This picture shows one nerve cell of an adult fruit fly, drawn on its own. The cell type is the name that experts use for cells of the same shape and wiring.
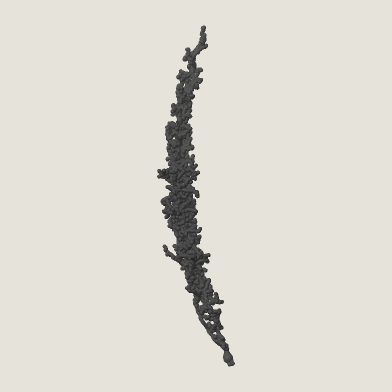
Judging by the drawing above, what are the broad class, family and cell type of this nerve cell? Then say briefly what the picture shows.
This is an optic-lobe intrinsic neuron. The family is Pm. Its cell type is Pm8. The cell body can be seen at the bottom of the picture. As drawn here it is more than twice as tall as it is wide.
